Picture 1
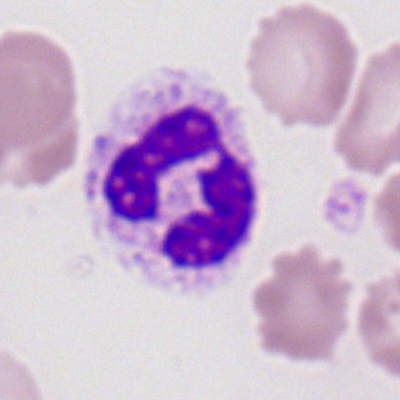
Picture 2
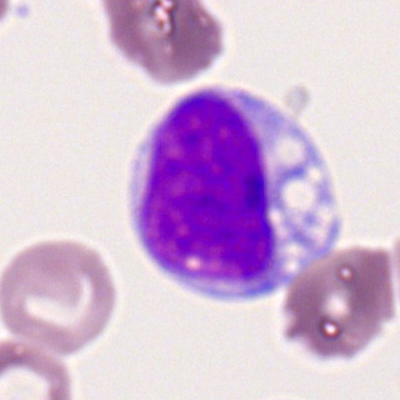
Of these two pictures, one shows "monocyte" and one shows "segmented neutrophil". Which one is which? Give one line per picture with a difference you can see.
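The cell in picture 1 is a segmented neutrophil. The cytoplasm holds many fine, faint granules.
The cell in picture 2 is a monocyte. No granules are seen in the cytoplasm.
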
